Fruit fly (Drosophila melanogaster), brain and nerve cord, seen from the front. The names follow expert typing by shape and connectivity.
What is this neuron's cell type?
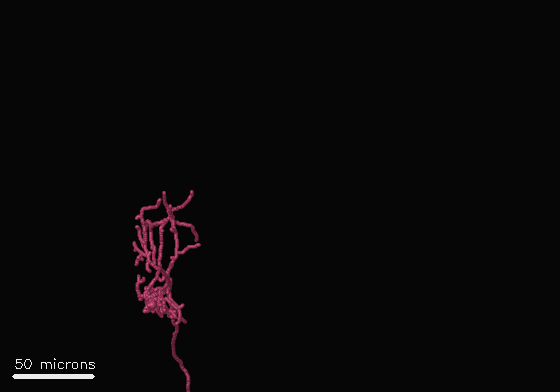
MNml77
